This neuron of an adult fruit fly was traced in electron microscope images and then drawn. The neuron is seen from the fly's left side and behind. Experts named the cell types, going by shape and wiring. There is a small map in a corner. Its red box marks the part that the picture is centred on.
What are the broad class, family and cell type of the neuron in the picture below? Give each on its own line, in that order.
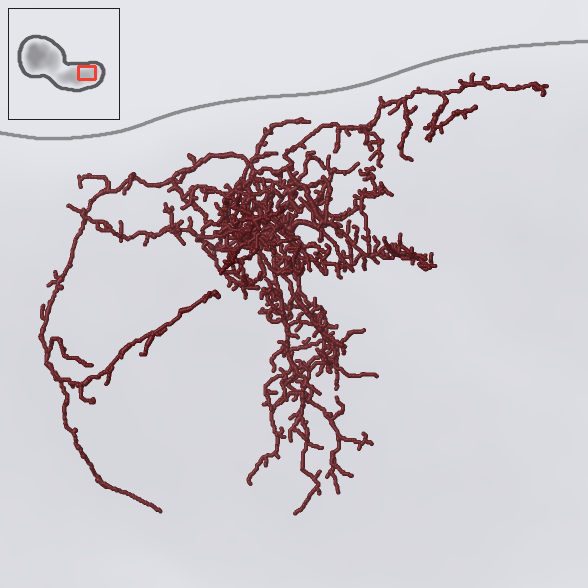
nerve-cord intrinsic neuron
hemilineage 01A
IN01A045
